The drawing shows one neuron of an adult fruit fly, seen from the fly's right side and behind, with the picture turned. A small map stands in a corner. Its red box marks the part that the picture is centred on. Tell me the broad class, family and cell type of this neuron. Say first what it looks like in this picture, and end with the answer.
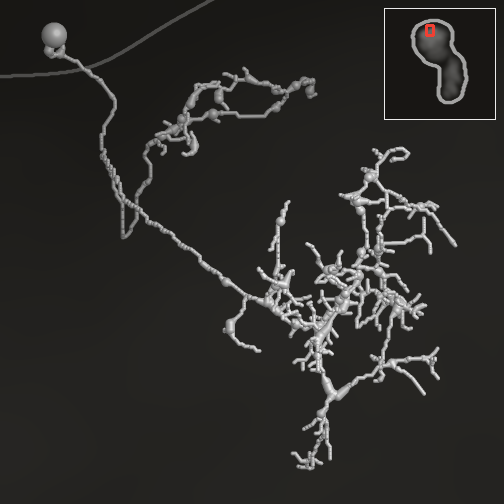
The cell body can be seen at the upper left of the picture. The picture shows dozens of branch ends. This is a central-brain intrinsic neuron. Its family is hemilineage VLPl&d1_dorsal. It is of cell type AVLP232.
